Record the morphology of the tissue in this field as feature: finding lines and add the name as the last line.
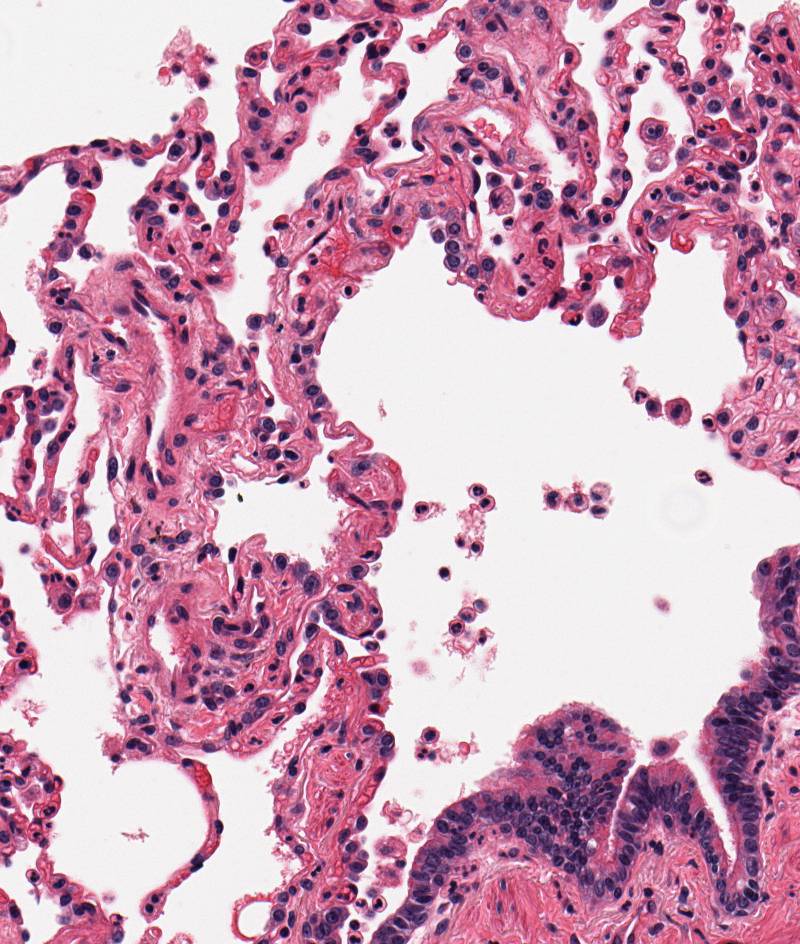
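Walls: thin, branching network surrounding large empty spaces
Spaces: largest in the centre
Lining: tall columnar epithelium on a folded surface, lower right
Nuclei: crowded, dark, elongated, at several levels in that epithelium
Stroma: pink, fibrous, broadly thickening a wall on the left, with spindle-shaped cells
Name: lung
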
